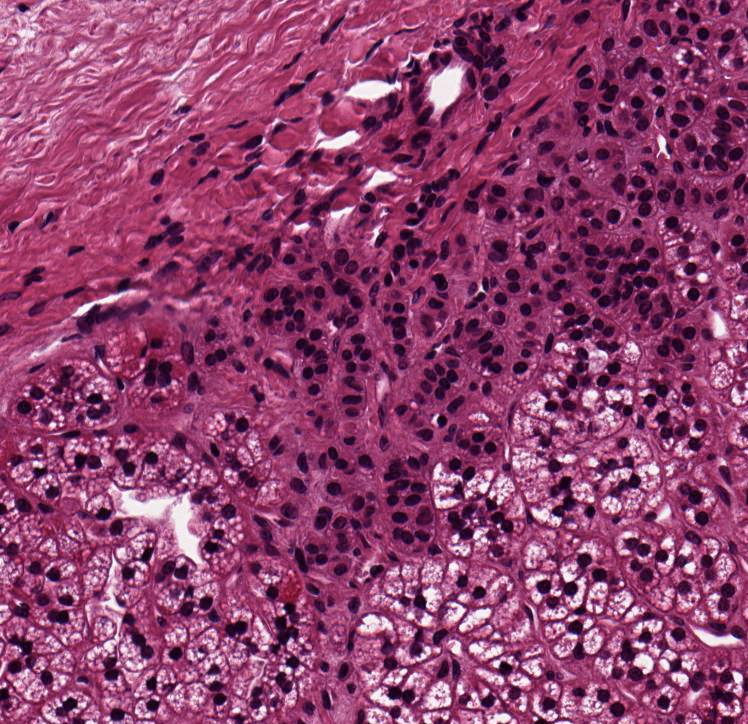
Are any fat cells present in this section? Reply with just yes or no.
No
